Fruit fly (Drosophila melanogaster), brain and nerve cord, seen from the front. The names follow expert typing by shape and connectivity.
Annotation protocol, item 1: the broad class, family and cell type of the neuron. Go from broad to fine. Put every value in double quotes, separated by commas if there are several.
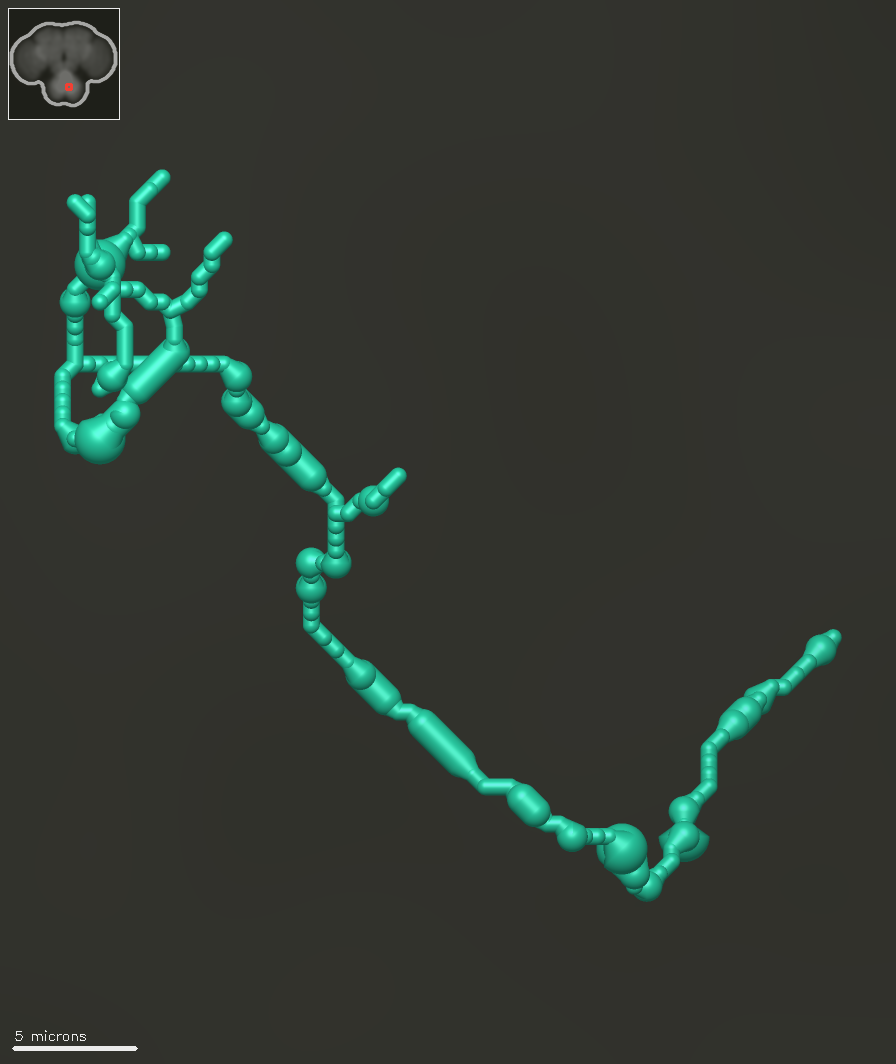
"sensory neuron entering the nerve cord", "class mechanosensory tactile", "SNta37"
